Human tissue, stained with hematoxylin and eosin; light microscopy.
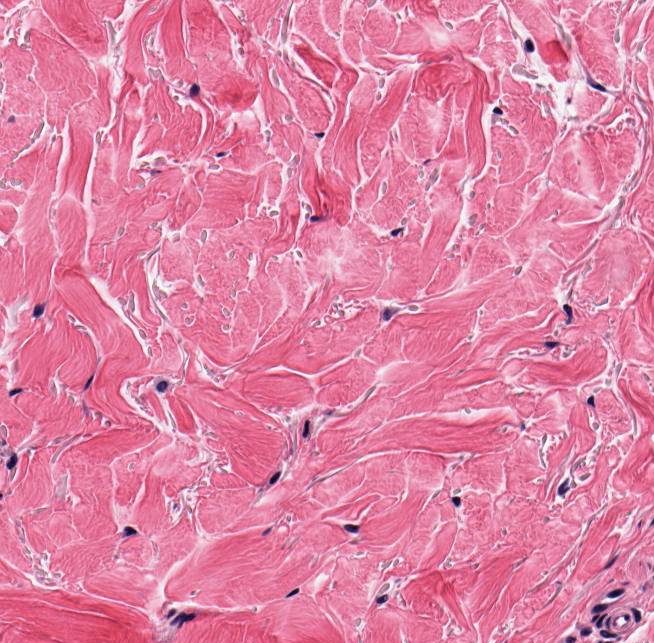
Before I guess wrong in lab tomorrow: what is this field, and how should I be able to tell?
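The tissue here is dermis. Pink fibre bundles fill the whole field, running in many directions and interlacing.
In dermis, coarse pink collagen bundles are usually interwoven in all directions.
Bundles cut lengthwise look wavy, those cut across show a finely speckled pink face, and thin white clefts lie between bundles throughout.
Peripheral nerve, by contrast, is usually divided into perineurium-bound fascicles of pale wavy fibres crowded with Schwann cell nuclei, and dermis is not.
No epithelium, glands or fat cells appear.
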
